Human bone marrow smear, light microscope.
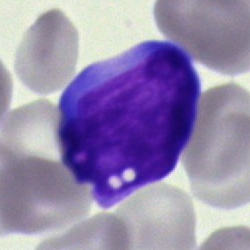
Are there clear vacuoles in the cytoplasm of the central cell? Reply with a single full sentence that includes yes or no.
Yes, inside the cytoplasm of this cell lie one or more clear vacuoles.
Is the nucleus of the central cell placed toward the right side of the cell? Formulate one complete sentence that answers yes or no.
Yes, its nucleus sits toward the right side of the cell.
